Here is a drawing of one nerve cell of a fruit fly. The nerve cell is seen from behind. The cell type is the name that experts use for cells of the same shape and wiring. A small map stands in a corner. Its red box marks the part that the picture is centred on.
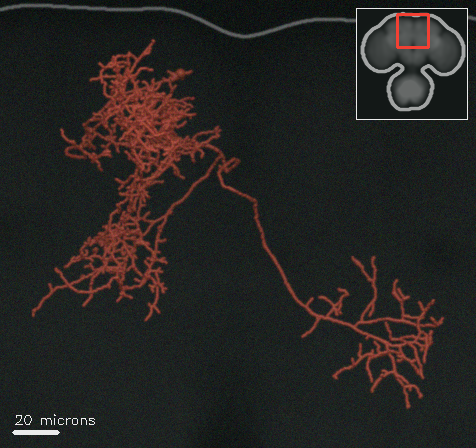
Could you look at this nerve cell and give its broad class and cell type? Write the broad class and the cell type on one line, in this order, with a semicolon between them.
central-brain intrinsic neuron; SMP147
